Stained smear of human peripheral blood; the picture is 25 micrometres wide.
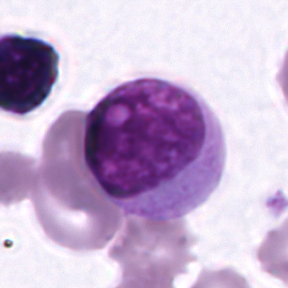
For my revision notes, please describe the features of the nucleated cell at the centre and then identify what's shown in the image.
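A round, smooth outline bounds the cell. Its nucleus sits off-centre, toward the upper left, and one pale round spot is seen in the upper left part of that nucleus. The cytoplasm is pale lilac. This is a plasma cell.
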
